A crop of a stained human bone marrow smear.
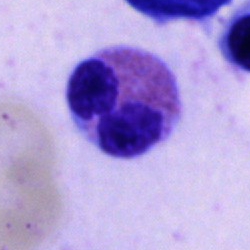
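Eosinophil, the central cell in a stained human bone marrow smear. Its outline is round and smooth, and its nucleus is divided into two lobes lying along the left and lower edges of the cell, with dark purple, coarsely clumped chromatin.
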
